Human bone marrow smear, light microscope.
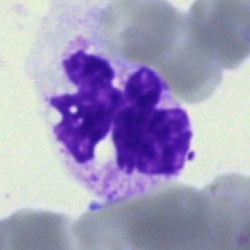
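Segmented neutrophil: nucleus split into two large, irregular lobes side by side. Chromatin dark purple, coarsely clumped. Small round clear spot within the left lobe. Fine pink-violet granules, most crowded in the cytoplasm below the nucleus.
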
